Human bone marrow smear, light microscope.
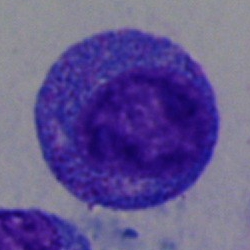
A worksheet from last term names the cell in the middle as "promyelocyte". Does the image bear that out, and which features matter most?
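Outline round; nucleus displaced toward the lower right. Cytoplasm: a wide crescent along the upper and left side of the cell.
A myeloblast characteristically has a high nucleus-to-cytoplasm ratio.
The wide crescent of cytoplasm therefore goes against blast. Chromatin: dark purple, patchy rather than smooth.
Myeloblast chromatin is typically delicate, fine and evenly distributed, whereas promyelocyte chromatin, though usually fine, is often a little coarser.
The patchy chromatin goes with promyelocyte rather than blast. No clear vacuoles in the cytoplasm. Verdict: promyelocyte fits.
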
